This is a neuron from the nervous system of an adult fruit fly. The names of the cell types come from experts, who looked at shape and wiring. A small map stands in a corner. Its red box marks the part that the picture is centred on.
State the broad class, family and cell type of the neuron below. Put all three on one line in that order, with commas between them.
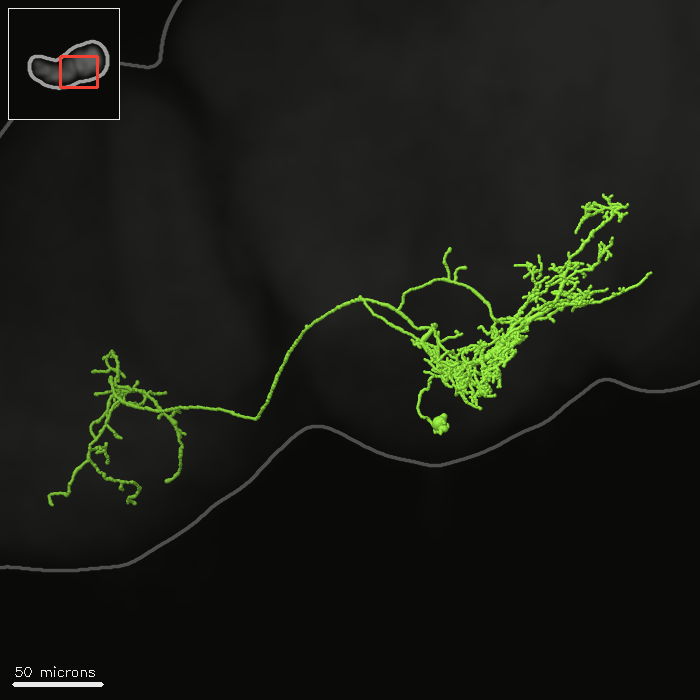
descending neuron, DNge, DNge011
